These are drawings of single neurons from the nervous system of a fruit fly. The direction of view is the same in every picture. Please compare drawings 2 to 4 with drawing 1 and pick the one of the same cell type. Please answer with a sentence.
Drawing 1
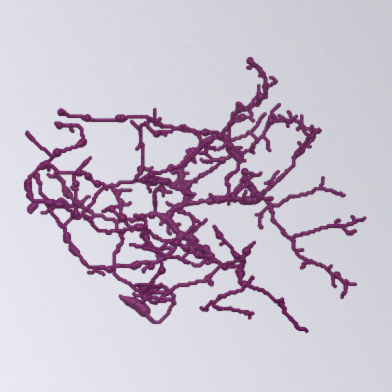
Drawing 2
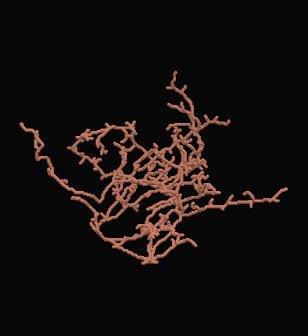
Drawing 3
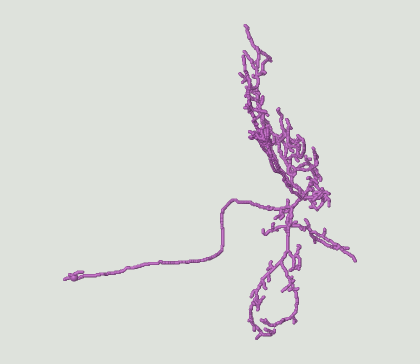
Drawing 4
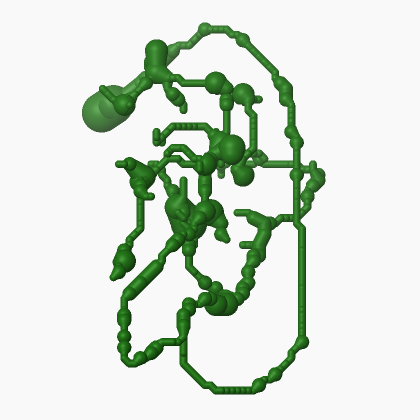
Drawing 2 shows a neuron of the same cell type.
